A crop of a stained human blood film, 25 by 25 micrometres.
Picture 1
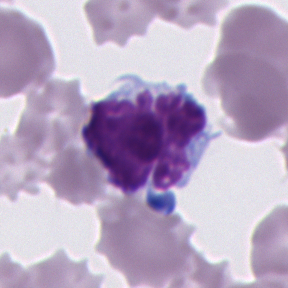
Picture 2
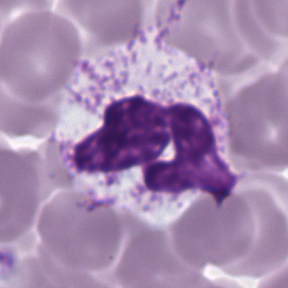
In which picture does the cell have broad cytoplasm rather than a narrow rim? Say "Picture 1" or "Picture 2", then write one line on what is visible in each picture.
Picture 2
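What picture 1 shows: A scant rim of pale blue cytoplasm shows mainly on the right side of the cell.
What picture 2 shows: The cytoplasm is abundant and very pale, nearly colourless.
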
